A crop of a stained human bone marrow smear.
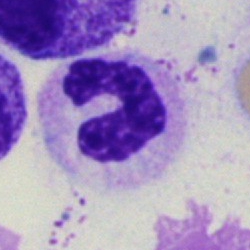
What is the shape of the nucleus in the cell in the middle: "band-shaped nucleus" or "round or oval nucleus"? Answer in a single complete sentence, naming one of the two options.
A curved band without separate lobes is the shape of the nucleus.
